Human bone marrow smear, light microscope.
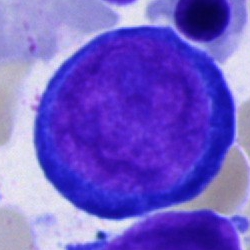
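Proerythroblast in the middle of the field: a round, smooth cell whose nucleus fills most of it, leaving a narrow rim of cytoplasm all around. Look closely at the chromatin, finely granular and evenly spread with no coarse clumps, and at the deep blue cytoplasm.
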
